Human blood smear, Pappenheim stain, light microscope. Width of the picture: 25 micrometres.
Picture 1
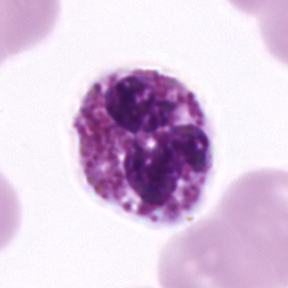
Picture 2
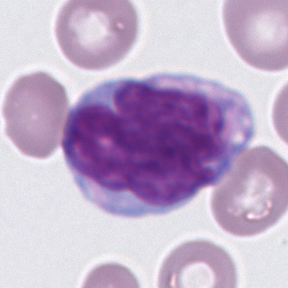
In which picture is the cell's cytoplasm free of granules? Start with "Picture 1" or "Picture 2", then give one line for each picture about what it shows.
Picture 2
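In picture 1: Coarse reddish-purple granules fill the cytoplasm throughout the cell.
In picture 2: No granules are visible in the cytoplasm.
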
